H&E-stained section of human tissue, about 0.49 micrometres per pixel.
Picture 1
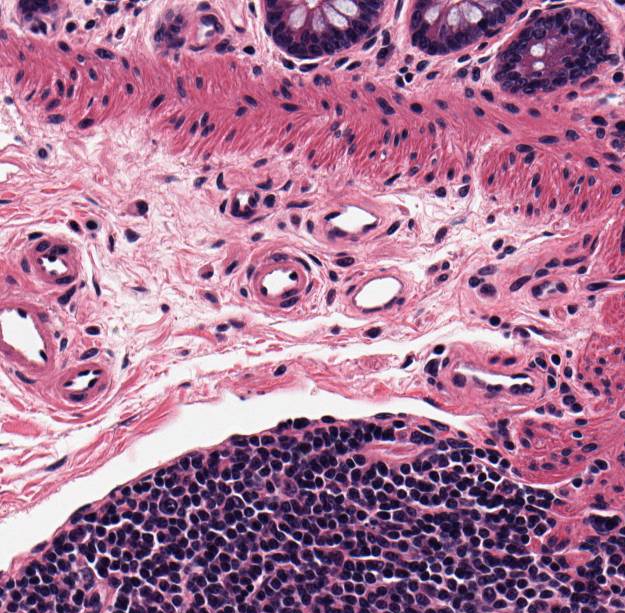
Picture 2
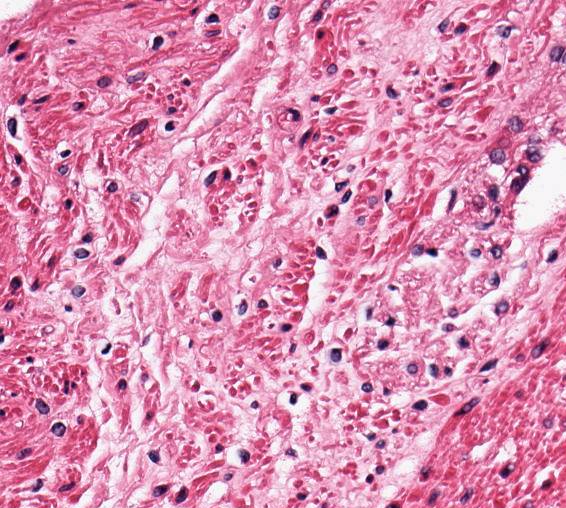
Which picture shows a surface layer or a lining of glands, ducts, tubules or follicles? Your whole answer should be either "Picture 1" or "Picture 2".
Picture 1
